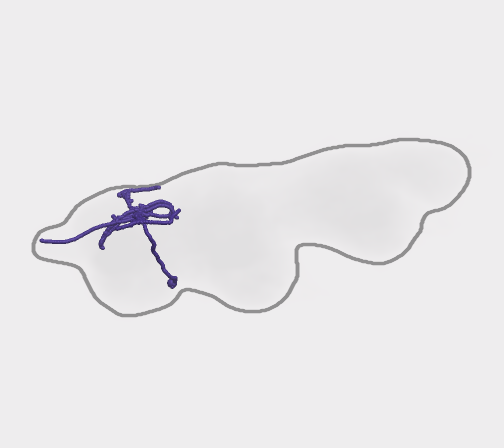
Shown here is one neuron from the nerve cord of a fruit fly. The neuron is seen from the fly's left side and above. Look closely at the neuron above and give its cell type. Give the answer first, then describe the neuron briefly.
Its cell type is AN06A027. It is an ascending neuron. In this view it is wider than it is tall.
